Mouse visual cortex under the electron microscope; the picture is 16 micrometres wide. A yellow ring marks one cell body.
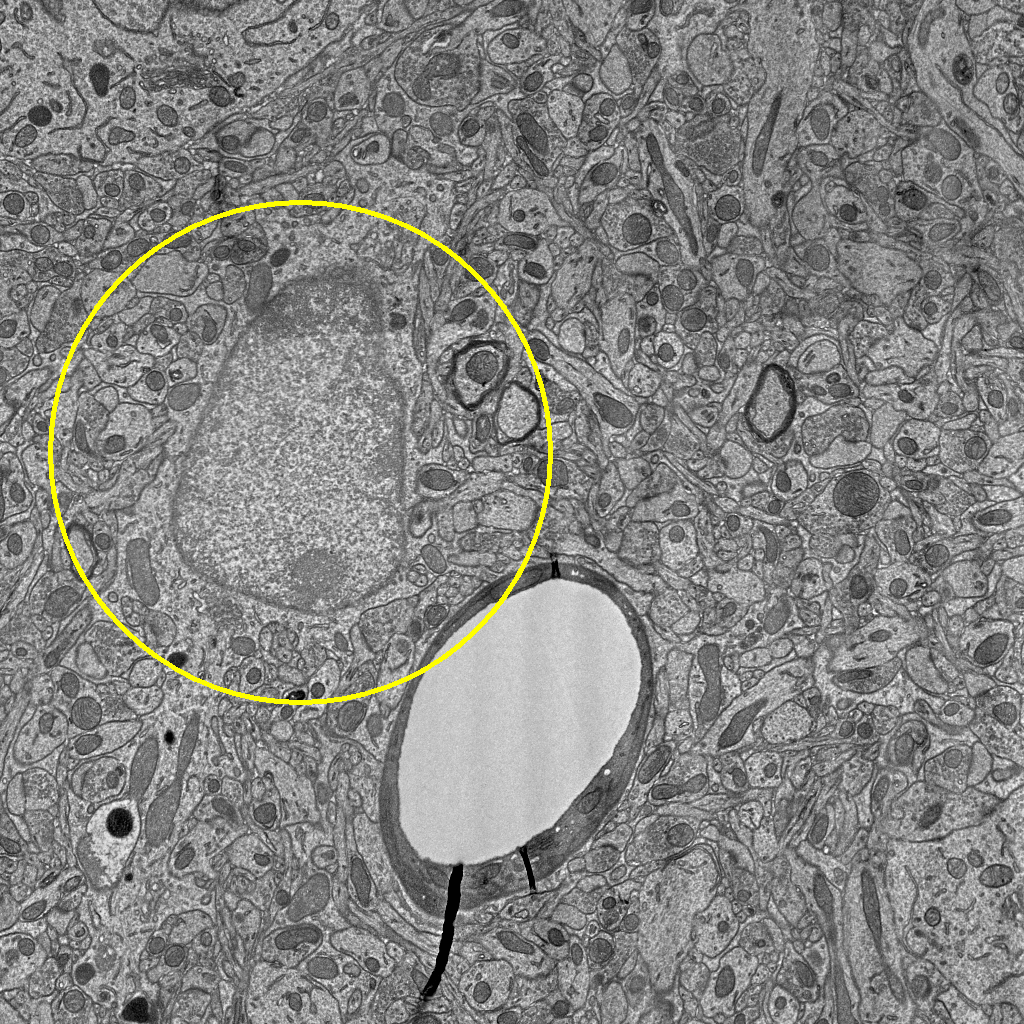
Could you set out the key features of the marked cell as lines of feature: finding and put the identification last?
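Nuclear shape: large rounded oval, taller than wide
Envelope: smooth, no deep infoldings
Shading: upper part darker than the pale middle
Inclusion: darker rounded patch near lower nuclear edge
Cell type: astrocyte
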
